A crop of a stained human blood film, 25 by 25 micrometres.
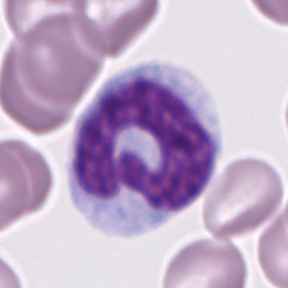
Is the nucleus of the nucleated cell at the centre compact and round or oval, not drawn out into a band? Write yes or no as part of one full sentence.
No, its nucleus is not round or oval; it is a lobeless curved band.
